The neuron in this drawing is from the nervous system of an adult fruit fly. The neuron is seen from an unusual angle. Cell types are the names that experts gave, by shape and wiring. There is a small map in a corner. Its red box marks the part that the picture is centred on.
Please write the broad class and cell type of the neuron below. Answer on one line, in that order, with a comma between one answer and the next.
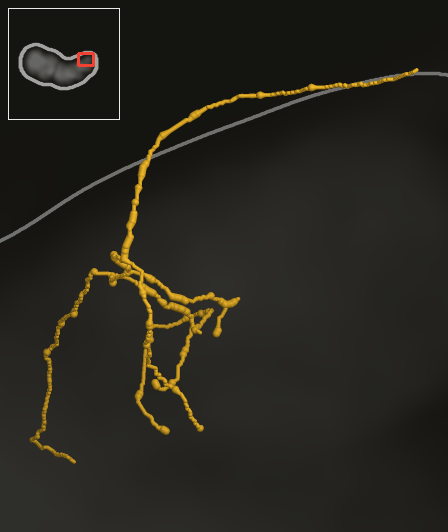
sensory neuron entering the nerve cord, SNxx21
